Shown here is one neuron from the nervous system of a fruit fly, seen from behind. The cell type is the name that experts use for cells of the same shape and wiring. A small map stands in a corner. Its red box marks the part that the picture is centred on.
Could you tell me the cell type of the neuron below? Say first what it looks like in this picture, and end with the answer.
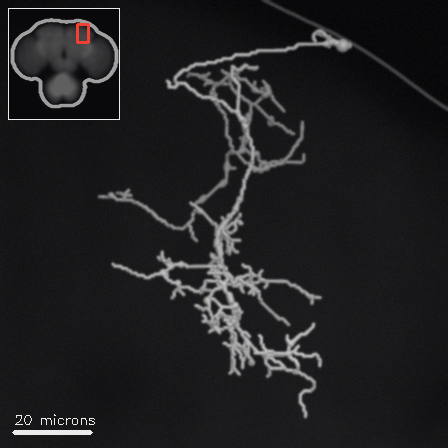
The cell body can be seen at the upper right of the picture. By the scale bar it is about 100 microns tall in this view. Dozens of branch ends can be seen. Its broad class is central-brain intrinsic neuron. The cell type is SLP314.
